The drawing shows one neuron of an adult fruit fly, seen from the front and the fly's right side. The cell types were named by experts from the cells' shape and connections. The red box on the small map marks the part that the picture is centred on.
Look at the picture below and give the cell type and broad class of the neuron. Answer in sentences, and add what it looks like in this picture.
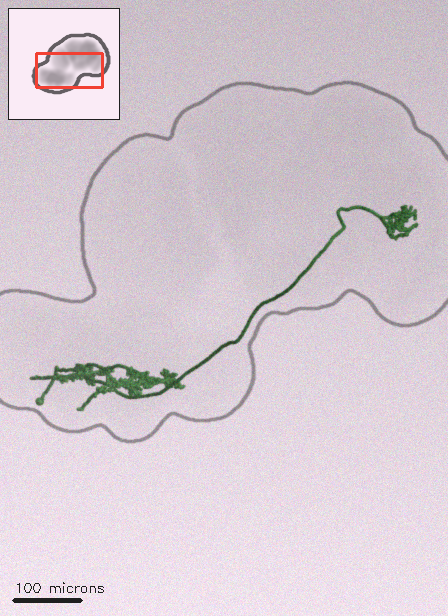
Its cell type is ANXXX098. Its broad class is ascending neuron. From left to right in the picture it spans about 600 microns. In this view it is wider than it is tall.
